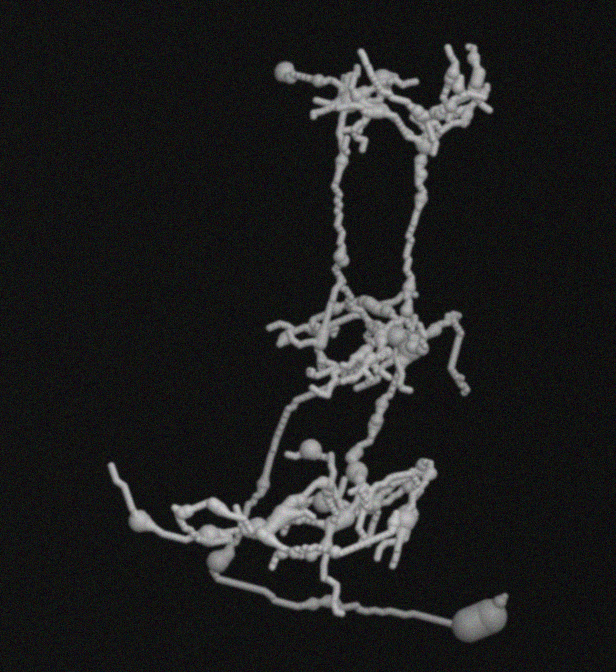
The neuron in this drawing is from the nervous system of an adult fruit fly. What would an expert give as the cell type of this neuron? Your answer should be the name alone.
Mi14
